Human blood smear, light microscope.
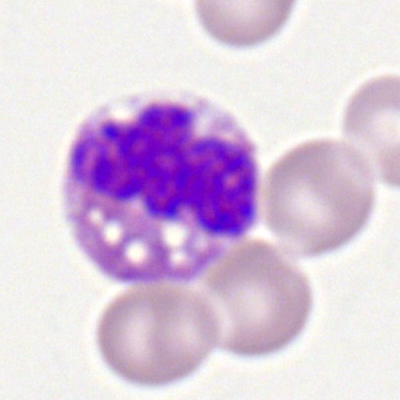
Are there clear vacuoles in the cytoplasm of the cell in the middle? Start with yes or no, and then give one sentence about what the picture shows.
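Yes. Several small clear round vacuoles lie in the cytoplasm below the nucleus.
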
